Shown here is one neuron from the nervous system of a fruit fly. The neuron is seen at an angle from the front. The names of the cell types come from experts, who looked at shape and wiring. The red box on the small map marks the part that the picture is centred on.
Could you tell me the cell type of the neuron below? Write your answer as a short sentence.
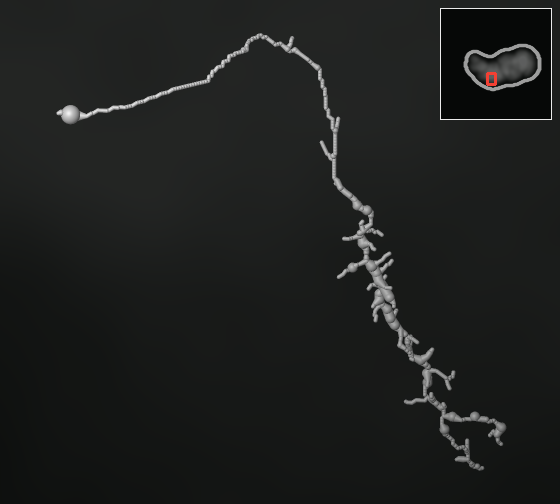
The cell type is Dm3c.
